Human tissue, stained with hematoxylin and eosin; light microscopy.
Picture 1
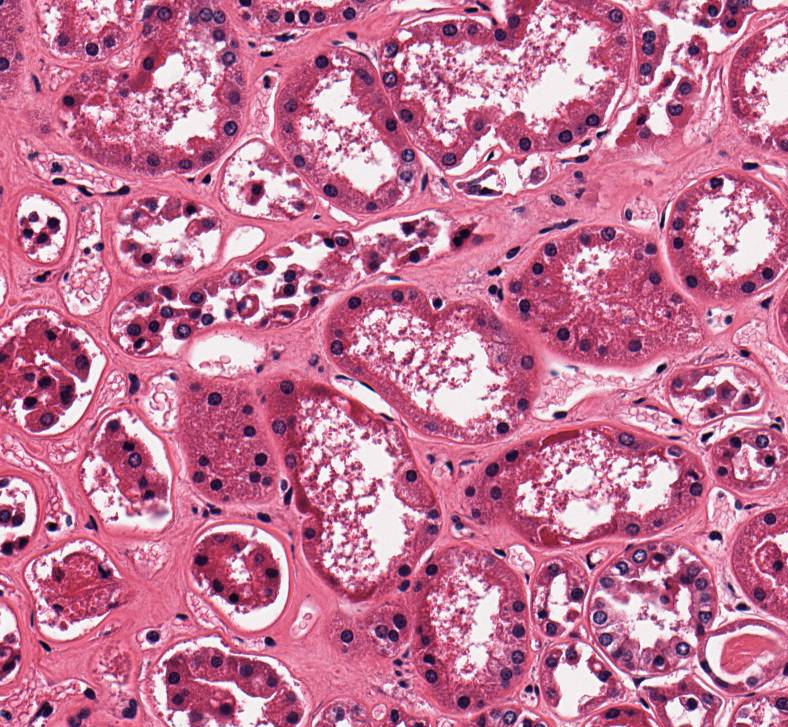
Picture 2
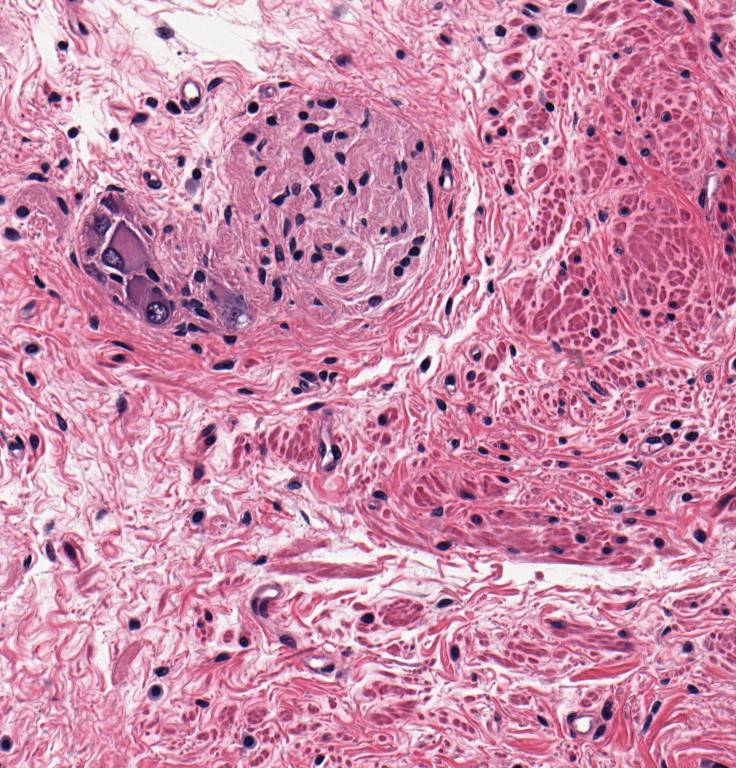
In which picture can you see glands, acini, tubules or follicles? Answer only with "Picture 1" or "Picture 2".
Picture 1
